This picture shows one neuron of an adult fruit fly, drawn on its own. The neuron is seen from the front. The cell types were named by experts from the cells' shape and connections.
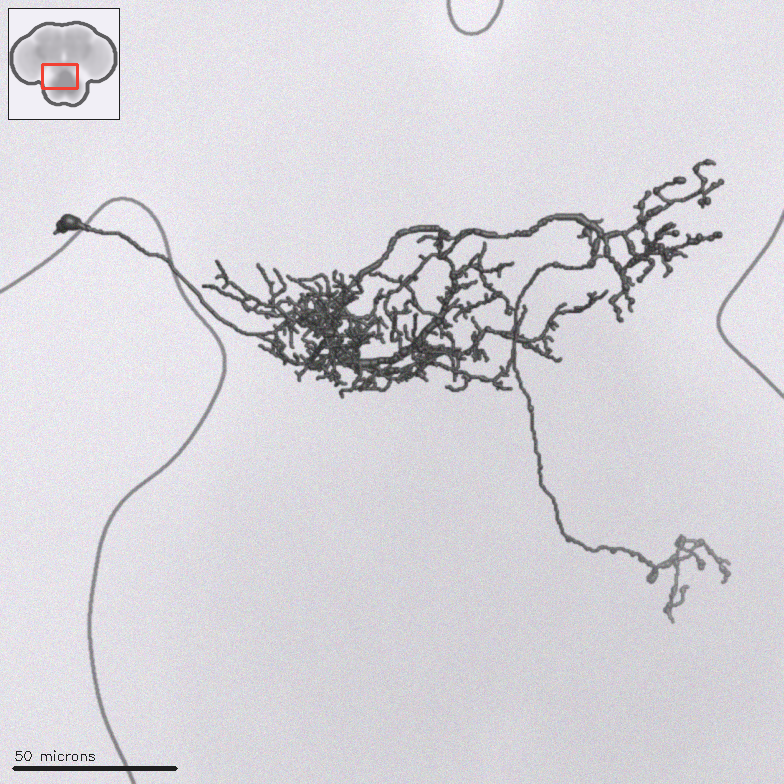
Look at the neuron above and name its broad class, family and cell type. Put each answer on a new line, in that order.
descending neuron
hemilineage LB7
DNge100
